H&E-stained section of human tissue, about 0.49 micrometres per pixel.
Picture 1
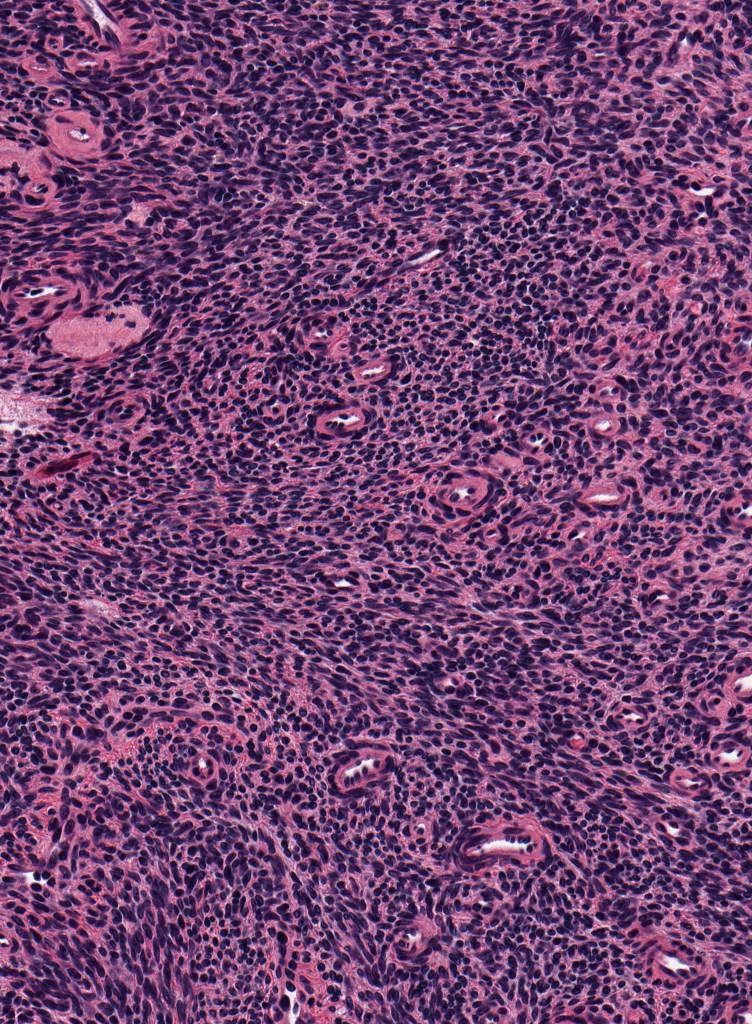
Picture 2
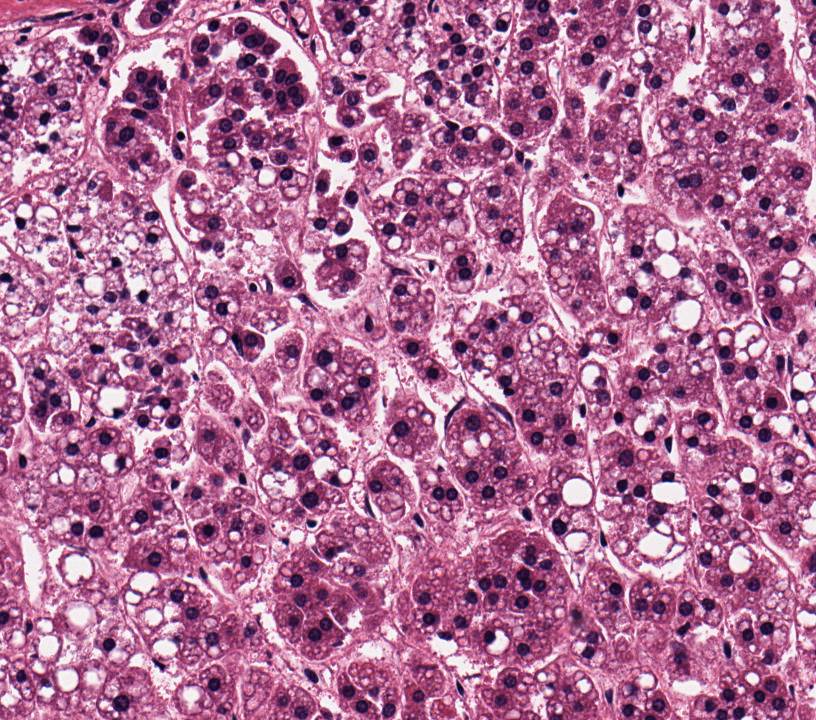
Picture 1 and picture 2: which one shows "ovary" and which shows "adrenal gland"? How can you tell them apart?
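Of these two, the ovary is picture 1 and the adrenal gland is picture 2. Starting with the arrangement, picture 1 is one sheet of densely packed cells without any glands or epithelium, while in picture 2 polygonal cells sit in rounded nests and short cords divided by thin partitions. Next the cells themselves: those in picture 1 have small, dark, oval to short spindle nuclei and scant cytoplasm, but many in picture 2 have bubbly cytoplasm full of small clear vacuoles, with small, round, dark, fairly uniform nuclei, usually one per cell.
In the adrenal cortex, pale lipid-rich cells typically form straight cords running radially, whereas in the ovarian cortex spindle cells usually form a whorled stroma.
I find no fat cells or larger empty spaces in picture 1, and a narrow strip of dense pink fibrous tissue along the top left corner of picture 2.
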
